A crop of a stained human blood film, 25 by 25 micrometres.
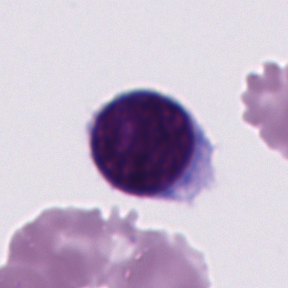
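Hairy cell, centre; stained smear of human peripheral blood. Nucleus round, about 9 micrometres across, edge smooth, no notch or indentation. Chromatin dark purple, coarsely clumped. Cytoplasm scant relative to nucleus, lying mostly to its right.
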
